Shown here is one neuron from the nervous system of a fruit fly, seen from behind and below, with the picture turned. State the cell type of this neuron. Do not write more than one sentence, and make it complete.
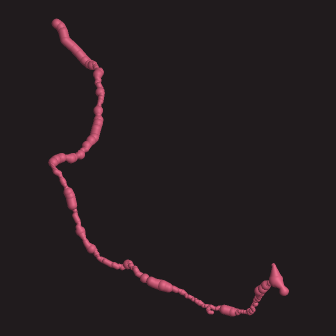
The cell type carried by this neuron is R7d.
